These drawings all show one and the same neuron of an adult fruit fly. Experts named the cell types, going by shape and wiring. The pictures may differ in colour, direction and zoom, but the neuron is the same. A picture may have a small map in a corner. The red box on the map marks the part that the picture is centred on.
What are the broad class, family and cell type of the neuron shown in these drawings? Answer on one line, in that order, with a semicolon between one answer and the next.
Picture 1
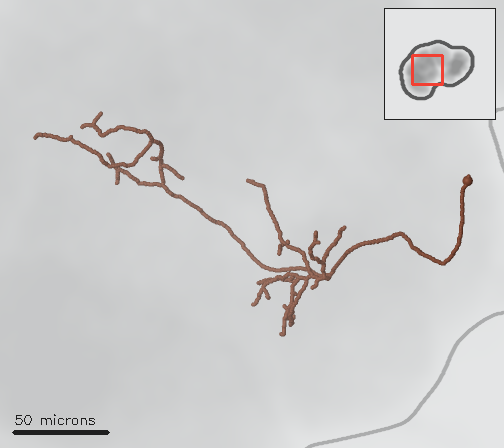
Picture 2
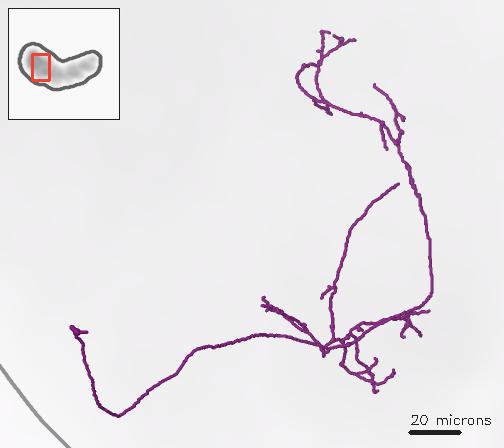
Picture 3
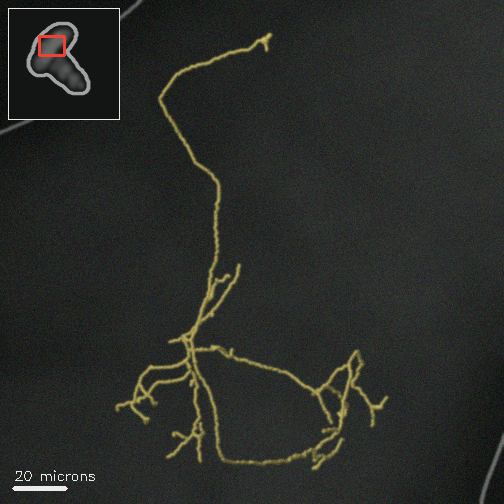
central-brain intrinsic neuron; hemilineage MX7; AMMC017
